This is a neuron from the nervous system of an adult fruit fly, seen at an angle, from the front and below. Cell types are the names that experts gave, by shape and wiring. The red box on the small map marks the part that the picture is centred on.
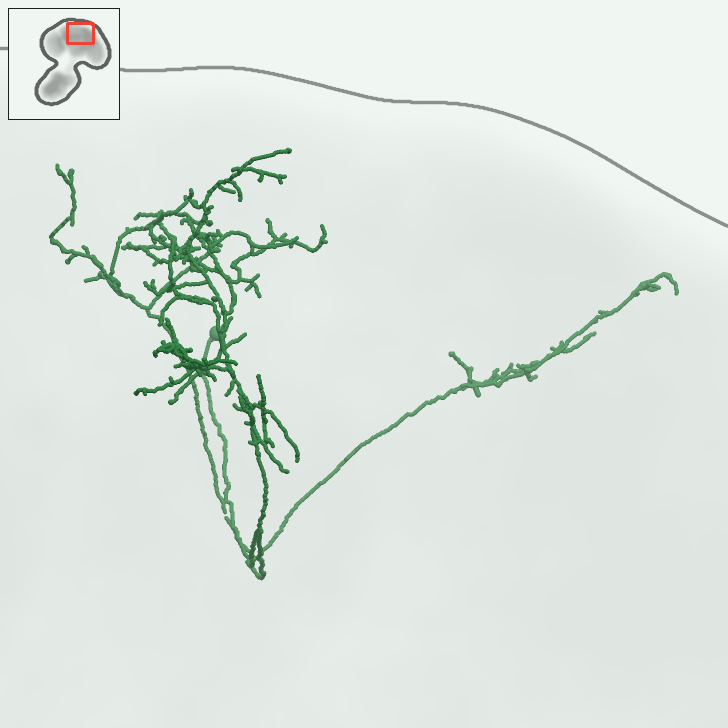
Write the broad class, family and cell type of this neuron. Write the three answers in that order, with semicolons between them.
central-brain intrinsic neuron; hemilineage DM1_antero_dorsal; CRE095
